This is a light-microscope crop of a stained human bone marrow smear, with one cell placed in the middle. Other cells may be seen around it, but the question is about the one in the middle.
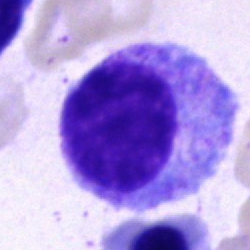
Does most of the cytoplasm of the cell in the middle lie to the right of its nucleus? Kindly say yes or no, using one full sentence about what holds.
Yes, to the right of the nucleus lies most of the cytoplasm.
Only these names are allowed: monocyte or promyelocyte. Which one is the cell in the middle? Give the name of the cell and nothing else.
promyelocyte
